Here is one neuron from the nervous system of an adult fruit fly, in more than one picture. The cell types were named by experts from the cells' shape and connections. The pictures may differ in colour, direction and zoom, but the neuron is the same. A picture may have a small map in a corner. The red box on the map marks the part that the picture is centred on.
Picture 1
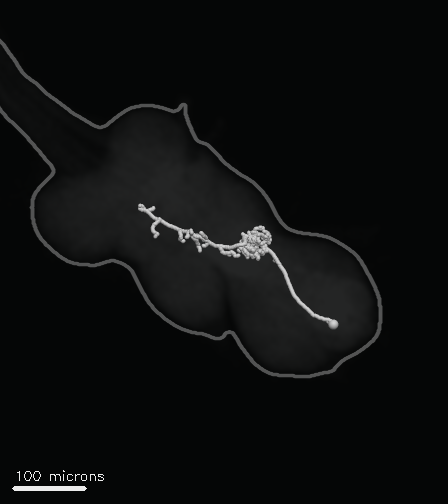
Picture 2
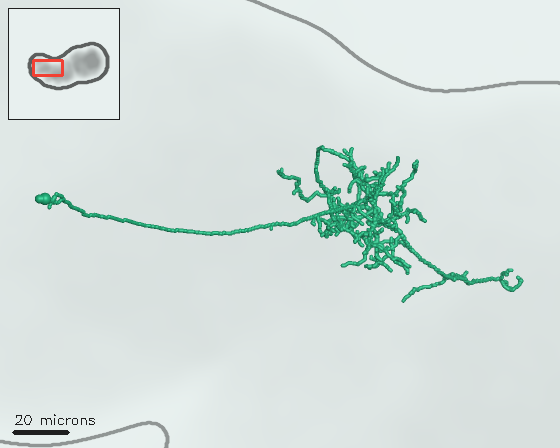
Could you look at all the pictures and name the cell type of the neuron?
IN06A094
